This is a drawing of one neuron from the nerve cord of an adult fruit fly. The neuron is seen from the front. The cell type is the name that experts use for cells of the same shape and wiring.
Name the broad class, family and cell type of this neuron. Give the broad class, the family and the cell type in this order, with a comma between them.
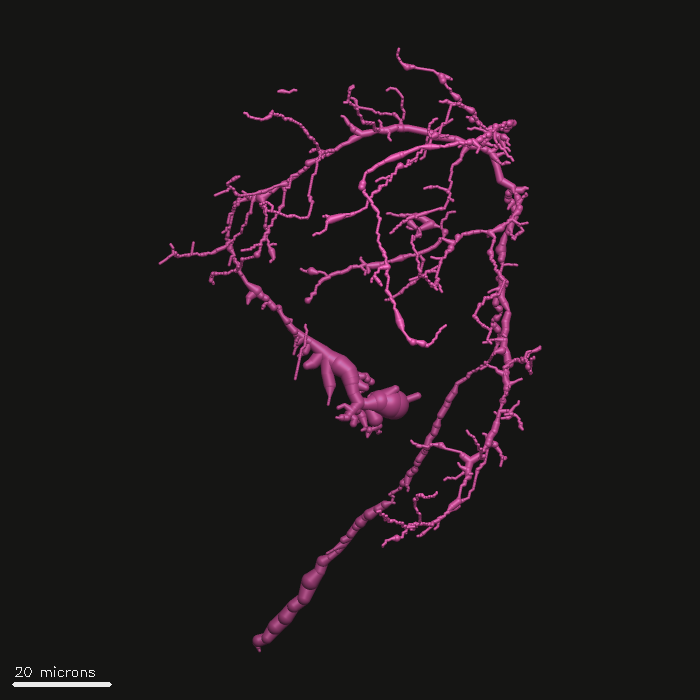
motor neuron of the nerve cord, hemilineage 20B.21B.22B, Sternal posterior rotator MN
